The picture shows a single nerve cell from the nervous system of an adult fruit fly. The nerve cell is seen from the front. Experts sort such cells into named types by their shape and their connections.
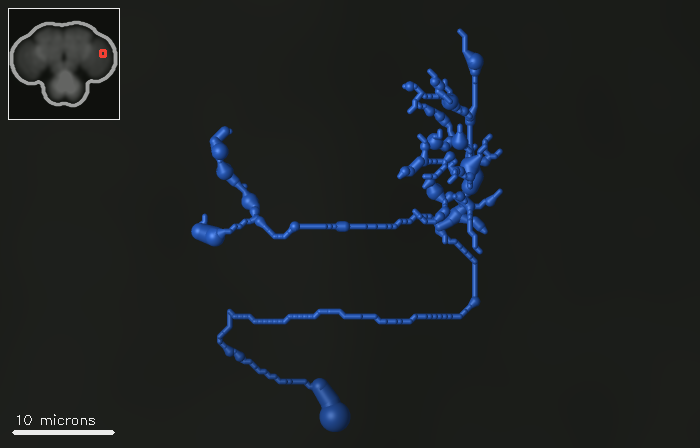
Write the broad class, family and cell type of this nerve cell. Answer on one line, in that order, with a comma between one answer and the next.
optic-lobe intrinsic neuron, T, T4b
